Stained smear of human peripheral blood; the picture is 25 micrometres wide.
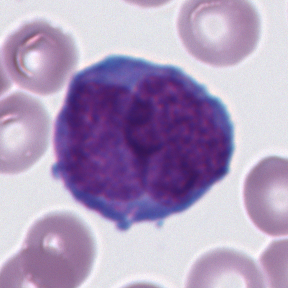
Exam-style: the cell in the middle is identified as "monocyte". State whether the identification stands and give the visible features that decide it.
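The cell is about 16 micrometres across, with a roughly round outline, a slightly uneven edge and a few small blunt projections from its lower edge; none of these separates the two names. The nucleus fills most of the cell, which speaks against monocyte.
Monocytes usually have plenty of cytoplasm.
A deep vertical fold near the middle of the nucleus divides it into two side-by-side parts, and this feature would suit monocyte.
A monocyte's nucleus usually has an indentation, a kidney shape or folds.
No distinct granules are visible in the cytoplasm, and the surrounding red cells do not overlap the cell. Weighed feature by feature, the name monocyte does not fit: the cell is an atypical promyelocyte.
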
